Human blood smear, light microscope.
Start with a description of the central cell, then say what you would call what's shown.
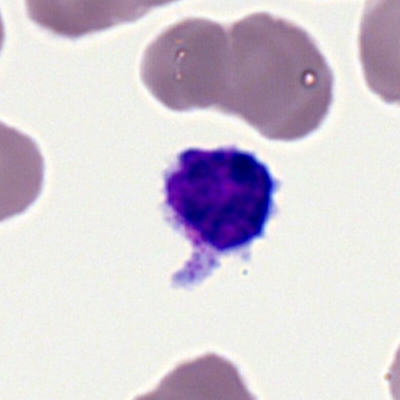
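Nearly the whole body of the cell is taken up by the nucleus, leaving almost no cytoplasm visible around it. No nucleoli can be seen. From the lower left projects a pale bluish tail of cytoplasm. No vacuoles are visible anywhere in the cell. This is a lymphocyte.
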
